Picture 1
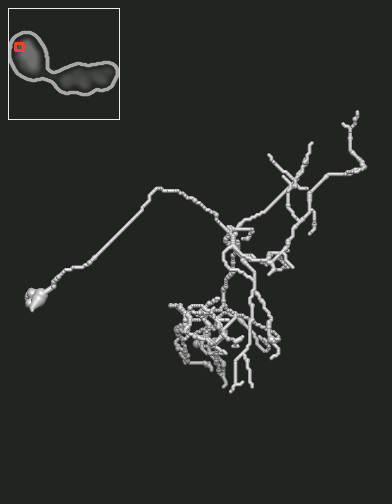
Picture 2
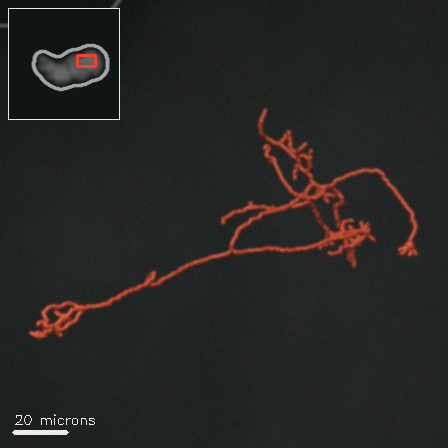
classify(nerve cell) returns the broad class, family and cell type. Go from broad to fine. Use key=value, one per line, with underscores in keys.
broad_class=central-brain intrinsic neuron
family=class DAN
cell_type=PAM14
